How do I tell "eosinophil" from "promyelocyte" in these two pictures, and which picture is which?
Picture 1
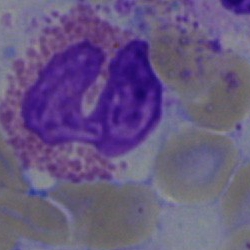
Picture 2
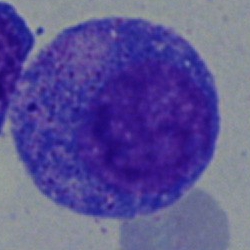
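In the first picture you are looking at an eosinophil, and in the second at a promyelocyte. Compare the chromatin: in the eosinophil it is dense and deep purple with darker clumped areas, while in the promyelocyte it is finely textured and evenly spread, without coarse clumps.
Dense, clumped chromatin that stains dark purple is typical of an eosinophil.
The eosinophil's cytoplasm is granular and broadest on the left and lower side of the nucleus, with little showing on the right.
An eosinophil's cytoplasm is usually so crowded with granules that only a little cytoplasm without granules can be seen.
The promyelocyte's cytoplasm, by contrast, is blue and forms a broad rim, widest on the left, with no clear vacuoles. The outlines differ too: the eosinophil's is irregular and ill-defined, with granules trailing loosely at its upper edge, whereas the promyelocyte's is round and smooth. Around them, pale red cells without nuclei press against the eosinophil's right and lower sides, and part of another deep purple cell lies close to the promyelocyte's upper left edge.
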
